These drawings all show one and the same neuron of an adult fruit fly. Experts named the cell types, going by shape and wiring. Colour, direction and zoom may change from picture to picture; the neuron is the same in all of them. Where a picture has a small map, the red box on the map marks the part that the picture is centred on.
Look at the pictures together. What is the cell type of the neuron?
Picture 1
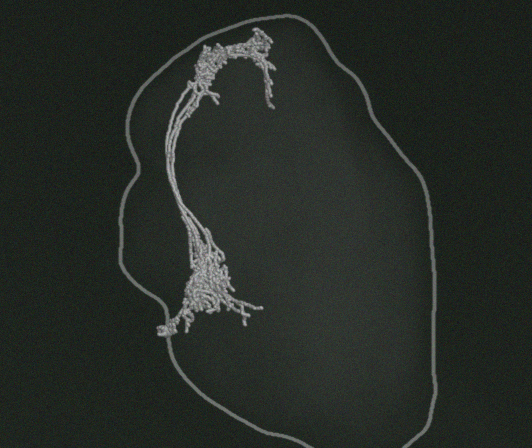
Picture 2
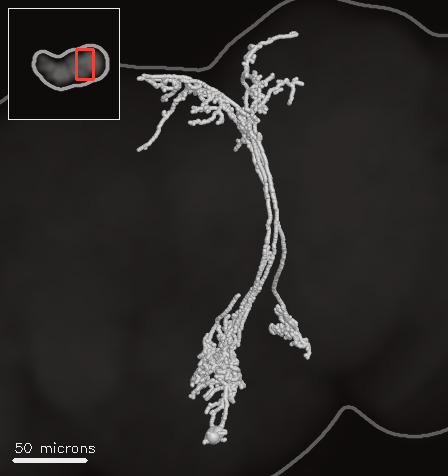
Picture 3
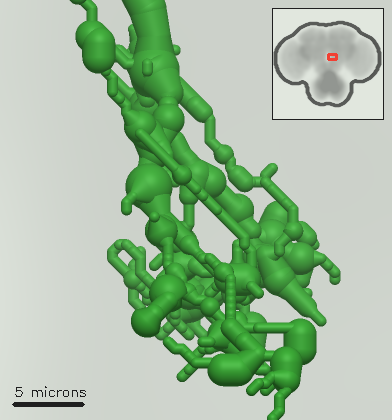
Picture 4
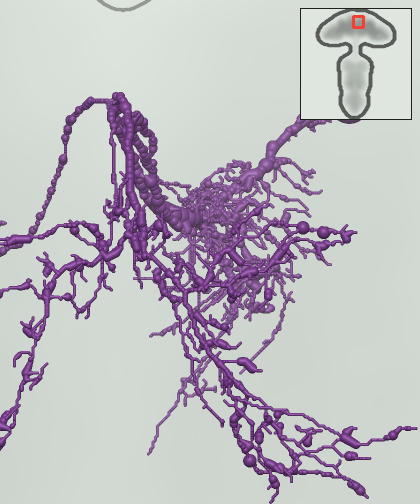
FLA020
